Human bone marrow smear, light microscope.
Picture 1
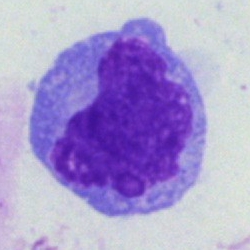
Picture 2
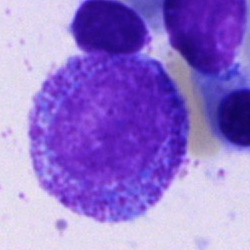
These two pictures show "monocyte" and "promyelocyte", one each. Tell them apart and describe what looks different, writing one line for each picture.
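Picture 1 – monocyte. The cytoplasm shows no distinct granules.
Picture 2 – promyelocyte. Many purple granules crowd the cytoplasm around the nucleus.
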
